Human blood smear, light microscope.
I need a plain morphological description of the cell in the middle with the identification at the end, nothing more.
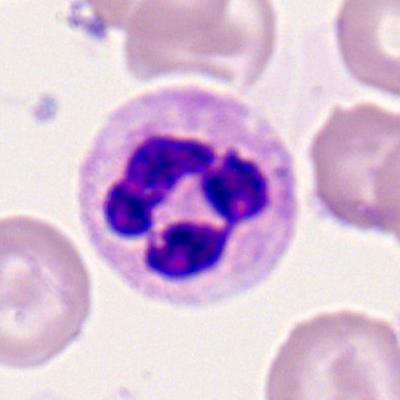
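Outline round and smooth; no surface projections. Nucleus split into separate lobes forming a ring around a pale centre. Cytoplasmic granules fine and faint, not large or coarse. Segmented neutrophil.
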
